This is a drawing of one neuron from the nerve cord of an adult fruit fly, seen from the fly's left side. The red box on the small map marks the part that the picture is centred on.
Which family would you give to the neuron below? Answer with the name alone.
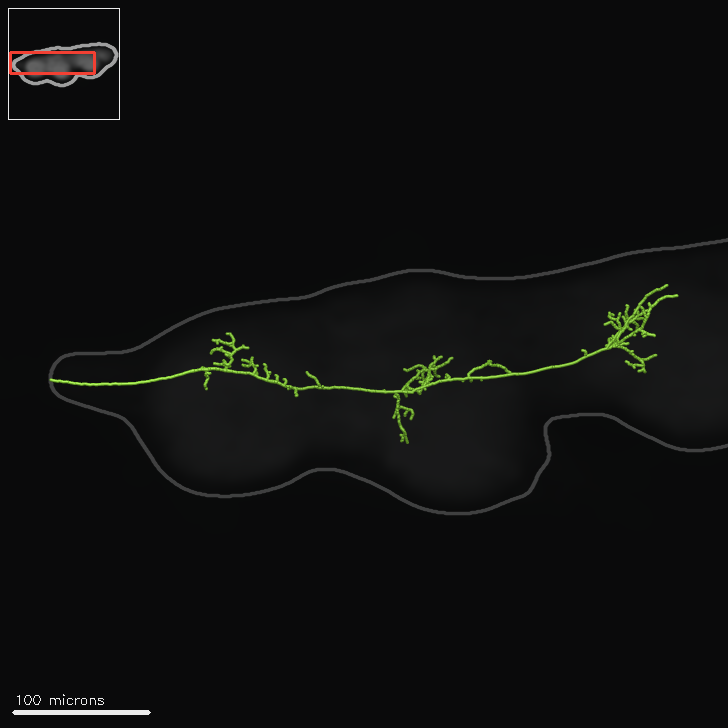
hemilineage MD3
